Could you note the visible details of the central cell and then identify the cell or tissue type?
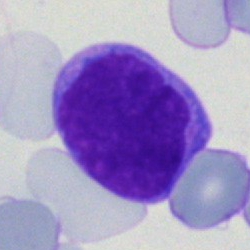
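Look at the chromatin here: finely granular and evenly spread. The cytoplasm is blue, and you won't find any granules in it. The surface is clean as well, with no projections or blebs. It's a blast.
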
